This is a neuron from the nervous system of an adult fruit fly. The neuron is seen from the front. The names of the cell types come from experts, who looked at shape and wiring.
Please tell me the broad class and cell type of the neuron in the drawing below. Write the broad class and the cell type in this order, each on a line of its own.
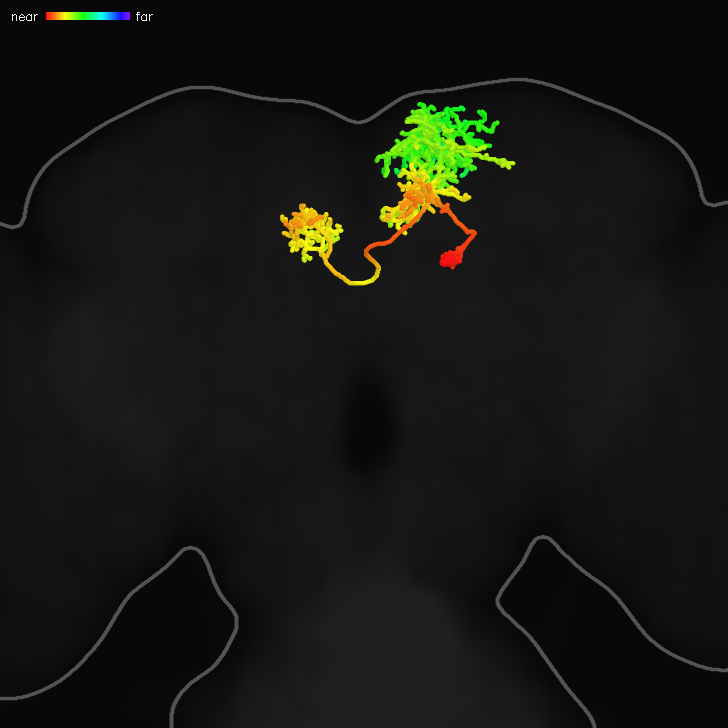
central-brain intrinsic neuron
SMP146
